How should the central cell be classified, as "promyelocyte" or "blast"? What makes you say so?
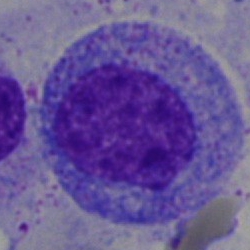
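The answer is promyelocyte. Deciding feature: fine purplish granules scattered through the cytoplasm.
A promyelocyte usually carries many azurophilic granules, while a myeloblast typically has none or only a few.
Nucleus near the centre, with cytoplasm visible all around it. Chromatin finely stippled, with a few darker patches. Broad band of blue cytoplasm surrounding the nucleus.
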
